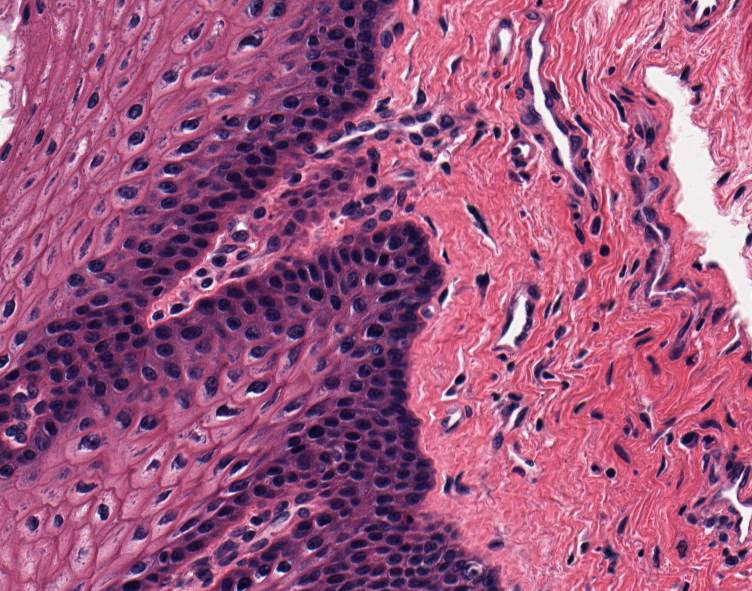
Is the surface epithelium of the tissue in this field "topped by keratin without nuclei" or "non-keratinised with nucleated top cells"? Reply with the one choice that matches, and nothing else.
Non-keratinised with nucleated top cells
